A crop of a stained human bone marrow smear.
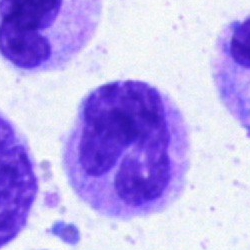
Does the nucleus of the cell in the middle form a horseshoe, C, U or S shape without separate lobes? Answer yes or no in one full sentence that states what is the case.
Yes, a curved band without separate lobes is the shape of the nucleus.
